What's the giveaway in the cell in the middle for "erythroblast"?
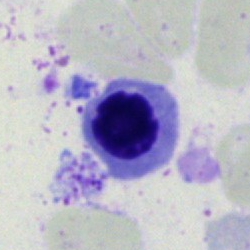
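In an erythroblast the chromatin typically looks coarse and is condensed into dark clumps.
Fits: here the chromatin is dark purple and densely condensed in coarse clumps.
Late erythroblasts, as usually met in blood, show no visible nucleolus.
Fits: no nucleoli are visible in this nucleus.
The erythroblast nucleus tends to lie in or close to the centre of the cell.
Fits less well: this nucleus sits slightly off-centre, toward the left side. Outline: rounded, with a few slightly flattened, angular sides.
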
